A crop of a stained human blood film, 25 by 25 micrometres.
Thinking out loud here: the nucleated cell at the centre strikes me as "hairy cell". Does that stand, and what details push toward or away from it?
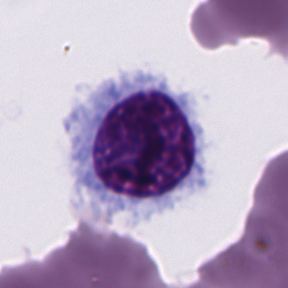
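Yes, hairy cell is the right call here. The border settles it: ragged and indistinct, fraying into fine hair-like wisps, with thread-like projections leaving the cytoplasm on every side.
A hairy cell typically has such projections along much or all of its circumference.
The pale blue cytoplasm also surrounds the nucleus on all sides, which counts against plasma cell.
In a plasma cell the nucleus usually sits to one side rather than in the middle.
The round nucleus, about 9 micrometres across, would suit either name.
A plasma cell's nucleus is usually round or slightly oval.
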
